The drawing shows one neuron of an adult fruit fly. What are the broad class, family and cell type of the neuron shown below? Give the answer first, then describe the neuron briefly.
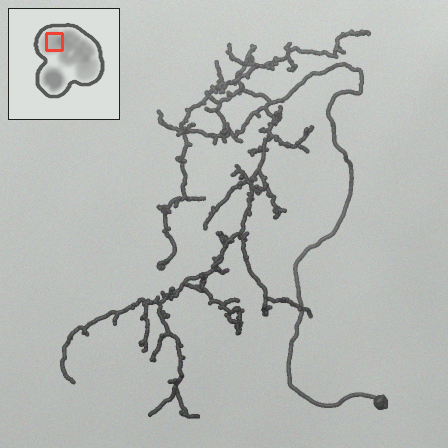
This is an optic-lobe intrinsic neuron. Its family is Cm. It is of cell type Cm20. The picture shows dozens of branch ends. As drawn here it is about as wide as it is tall.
